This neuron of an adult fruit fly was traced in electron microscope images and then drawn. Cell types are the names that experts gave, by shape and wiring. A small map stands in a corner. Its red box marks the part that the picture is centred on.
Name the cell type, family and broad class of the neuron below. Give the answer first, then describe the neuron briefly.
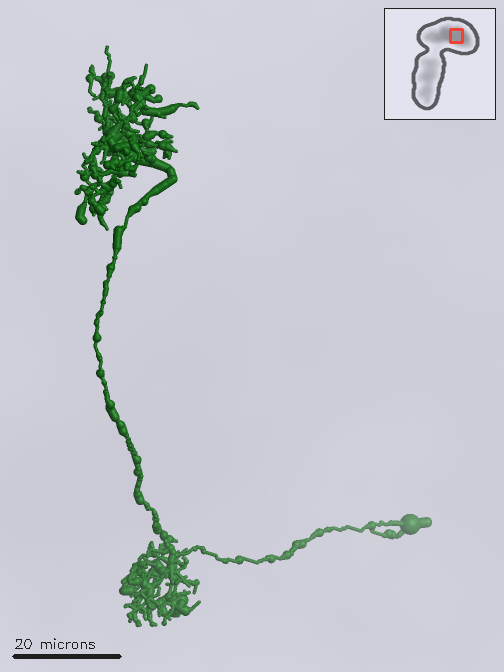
The cell type is PEN_a(PEN1). The name of its family is class CX. Its broad class is central-brain intrinsic neuron. Its cell body lies at the lower right of the picture. From top to bottom in the picture it spans about 110 microns. Dozens of branch ends can be seen.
